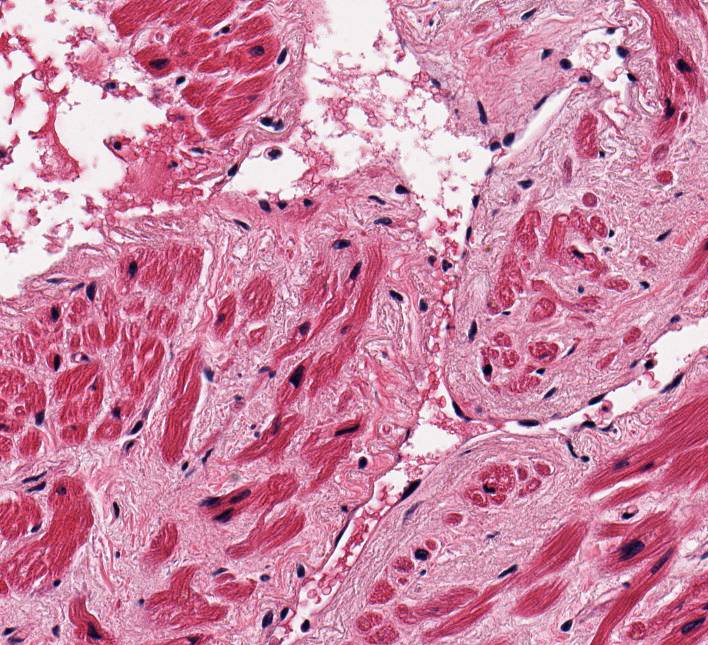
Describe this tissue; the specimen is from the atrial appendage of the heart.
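Bundles of muscle cells in abundant fibrous stroma, split into separate islands by narrow clefts. Muscle cell cytoplasm deeper red than surrounding stroma. Stroma pale pink, wavy-fibrillar, nuclei sparse. No epithelium lining any surface or space.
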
